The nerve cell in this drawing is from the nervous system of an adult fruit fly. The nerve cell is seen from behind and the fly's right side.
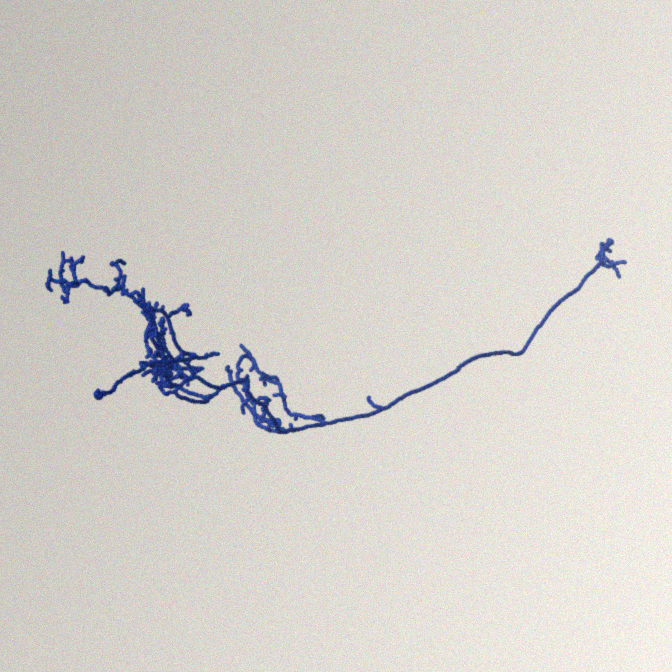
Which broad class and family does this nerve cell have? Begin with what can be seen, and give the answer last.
The cell body is on the left of the picture. Dozens of branch ends can be seen. This is an ascending neuron. The family is hemilineage 05B.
